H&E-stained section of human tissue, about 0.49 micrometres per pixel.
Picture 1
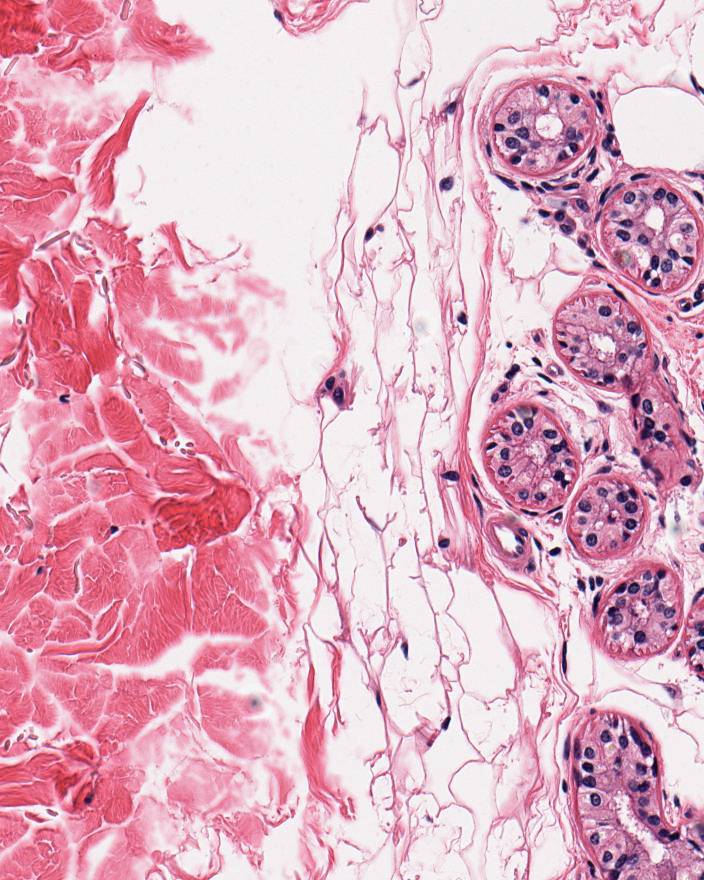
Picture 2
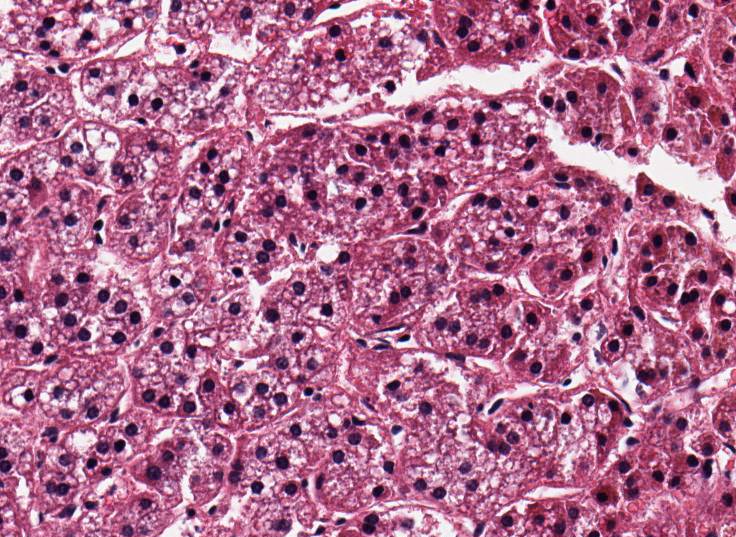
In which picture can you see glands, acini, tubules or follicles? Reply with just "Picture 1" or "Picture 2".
Picture 1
